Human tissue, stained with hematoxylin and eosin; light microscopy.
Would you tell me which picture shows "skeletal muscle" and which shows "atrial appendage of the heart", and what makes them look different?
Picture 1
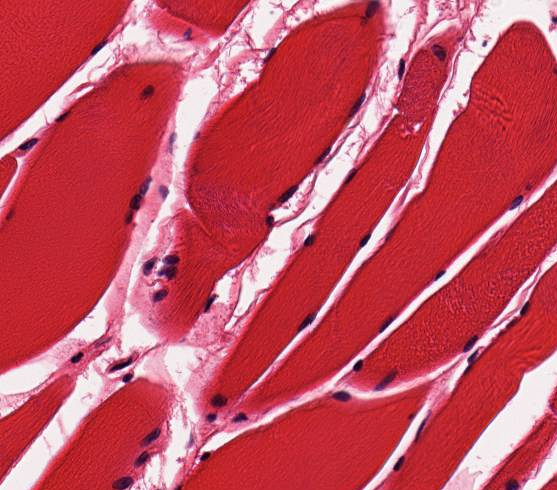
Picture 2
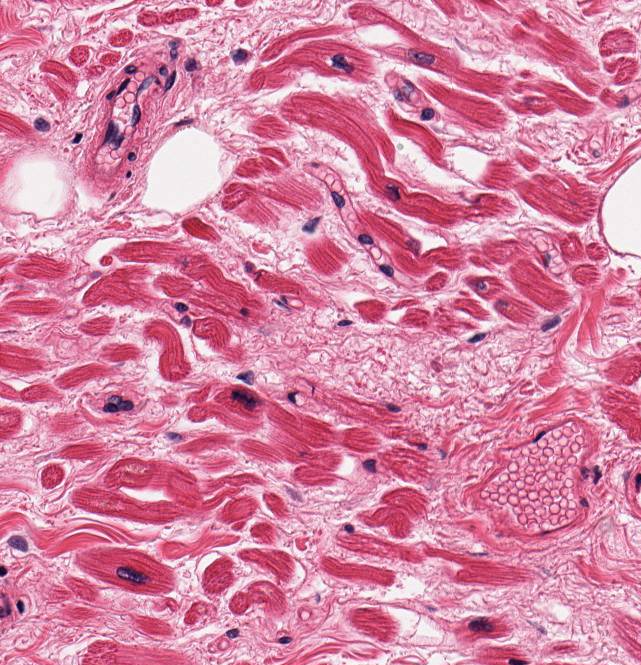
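Skeletal muscle in picture 1; atrial appendage of the heart in picture 2. Skeletal muscle: fibres run as separate unbranched bands, cytoplasm a deep, even red. Nuclei dark, flattened, at the fibre edges. Small cluster of several nuclei in the connective tissue left of centre. Atrial appendage: short eosinophilic fibres in loosely separated groups across the whole field. Nuclei dark, oval, central in the fibres, as in a fibre at lower left. Pale pink, loose, finely fibrillar connective tissue between fibres, widest in a band across the centre. Lower right: rounded cluster of many small empty circular profiles in a thin pink sheath.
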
